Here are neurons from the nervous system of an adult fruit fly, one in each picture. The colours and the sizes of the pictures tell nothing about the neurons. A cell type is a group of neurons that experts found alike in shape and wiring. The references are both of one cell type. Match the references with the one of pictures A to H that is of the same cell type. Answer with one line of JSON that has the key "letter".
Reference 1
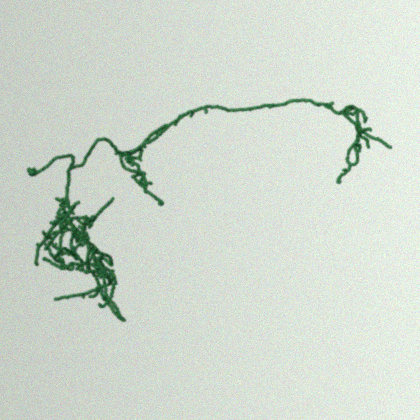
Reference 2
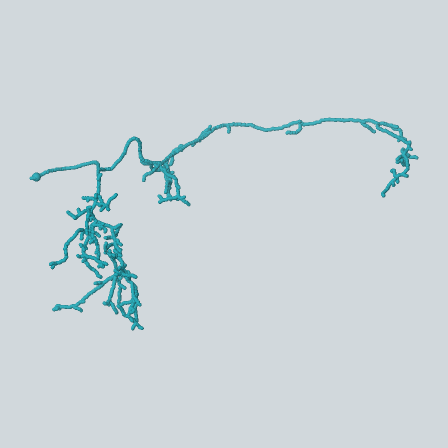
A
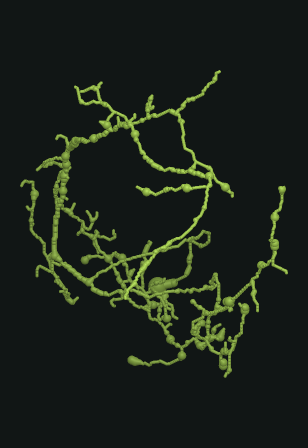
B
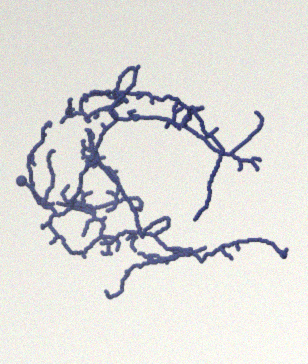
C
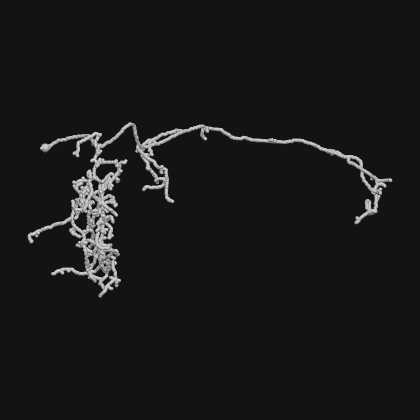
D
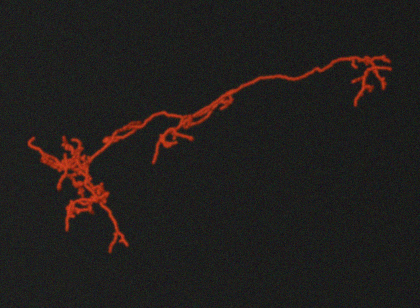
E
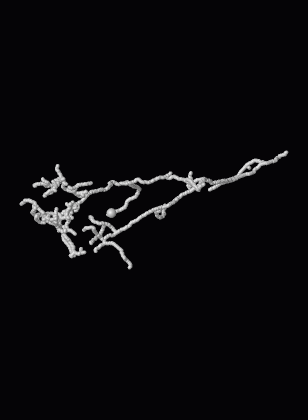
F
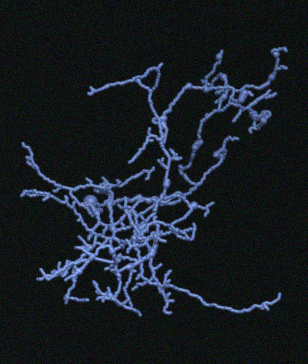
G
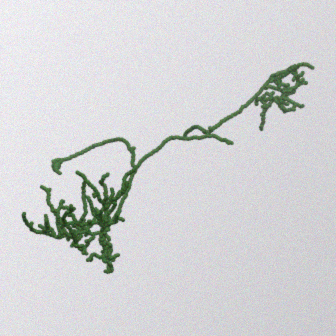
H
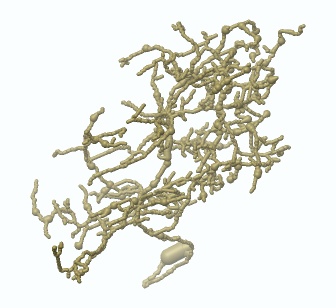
{"letter": "C"}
